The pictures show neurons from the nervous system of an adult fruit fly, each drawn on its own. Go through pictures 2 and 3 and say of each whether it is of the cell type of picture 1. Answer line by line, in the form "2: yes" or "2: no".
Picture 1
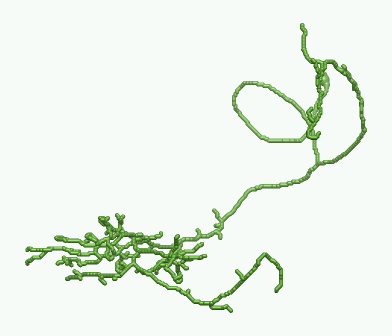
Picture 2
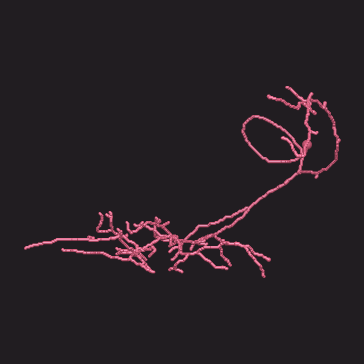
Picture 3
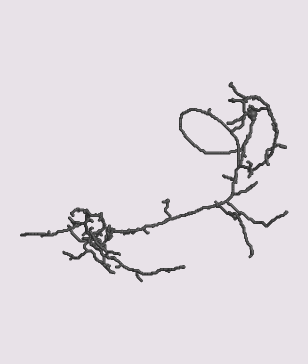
2: yes
3: yes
